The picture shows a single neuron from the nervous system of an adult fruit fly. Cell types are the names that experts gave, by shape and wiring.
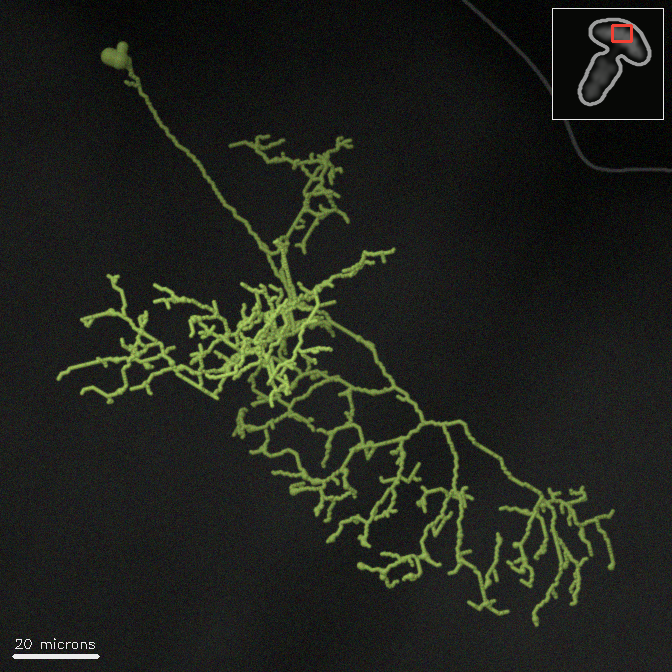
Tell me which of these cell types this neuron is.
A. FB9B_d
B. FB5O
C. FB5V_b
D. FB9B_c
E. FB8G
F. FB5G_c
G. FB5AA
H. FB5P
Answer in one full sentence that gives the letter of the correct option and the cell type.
The neuron is a cell of type FB5AA, the type in option G.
